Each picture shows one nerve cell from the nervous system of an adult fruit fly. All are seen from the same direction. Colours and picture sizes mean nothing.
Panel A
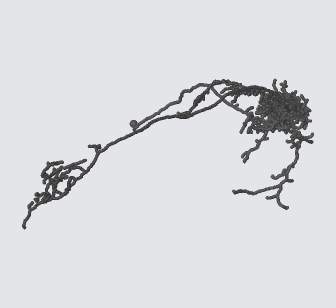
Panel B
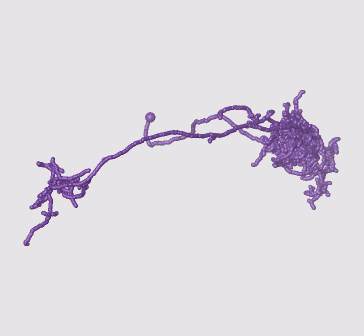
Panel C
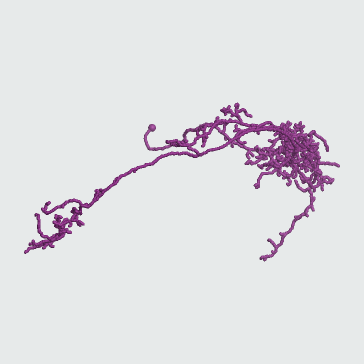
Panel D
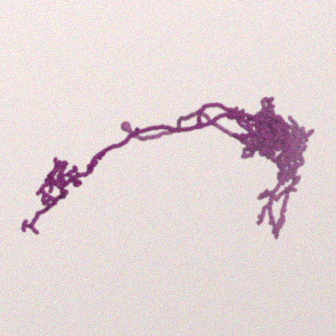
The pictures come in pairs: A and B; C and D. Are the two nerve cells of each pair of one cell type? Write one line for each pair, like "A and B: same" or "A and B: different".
A and B: different
C and D: different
